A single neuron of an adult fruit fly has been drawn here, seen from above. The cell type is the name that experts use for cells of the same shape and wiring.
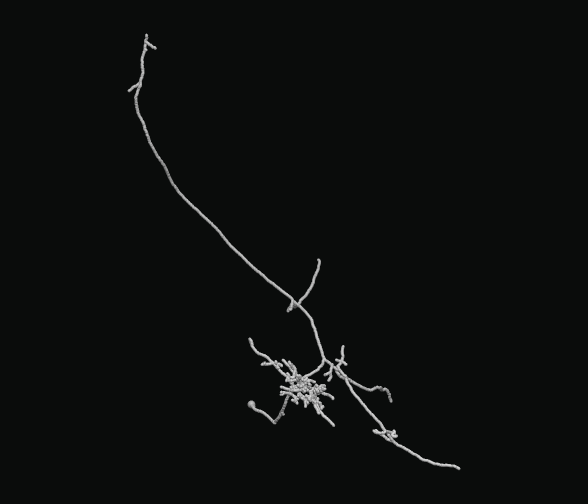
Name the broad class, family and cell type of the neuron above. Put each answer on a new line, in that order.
ascending neuron
hemilineage 07B
AN07B045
